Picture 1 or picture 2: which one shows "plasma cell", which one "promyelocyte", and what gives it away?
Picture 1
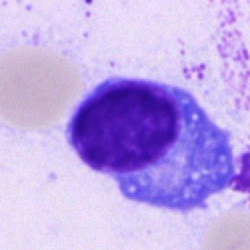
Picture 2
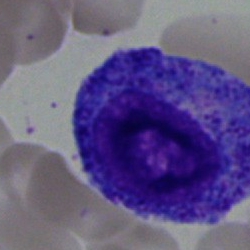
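Plasma cell in picture 1, promyelocyte in picture 2. Plasma cell: chromatin deep purple, densely stained throughout; no distinct nucleolus.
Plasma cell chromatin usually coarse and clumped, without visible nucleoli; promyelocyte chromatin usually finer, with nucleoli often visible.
Moderate rim of blue cytoplasm, mainly to the right of the nucleus.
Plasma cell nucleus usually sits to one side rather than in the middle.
Several small clear vacuoles in the cytoplasm; no coloured granules.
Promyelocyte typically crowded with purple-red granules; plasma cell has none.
Outline irregular and angular on the right side. Promyelocyte: broadly oval outline with a finely roughened edge. Nuclear centre paler than the dark outer band. Cytoplasm abundant, a wide rim all around the nucleus, against the moderate, mainly right-sided rim of the plasma cell. Pale red cells surround it; a few small purple specks lie to its left.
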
